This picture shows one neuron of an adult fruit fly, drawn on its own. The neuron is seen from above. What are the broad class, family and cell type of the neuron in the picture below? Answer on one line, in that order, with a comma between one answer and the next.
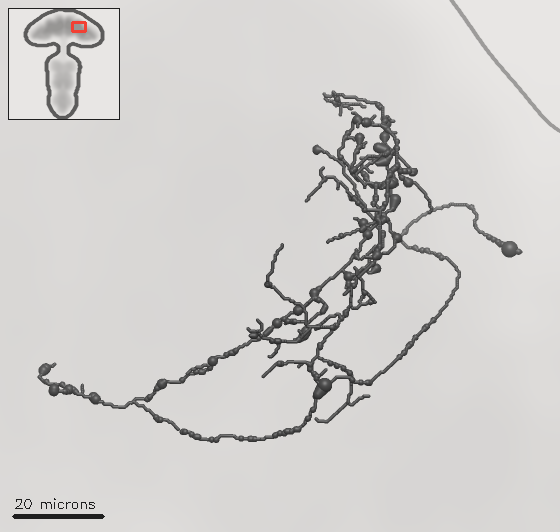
central-brain intrinsic neuron, hemilineage SLPav2, CB1242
